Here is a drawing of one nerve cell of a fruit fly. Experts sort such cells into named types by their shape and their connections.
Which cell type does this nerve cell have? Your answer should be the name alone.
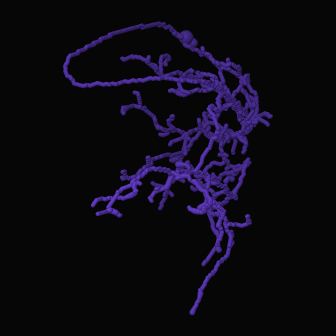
CB1156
